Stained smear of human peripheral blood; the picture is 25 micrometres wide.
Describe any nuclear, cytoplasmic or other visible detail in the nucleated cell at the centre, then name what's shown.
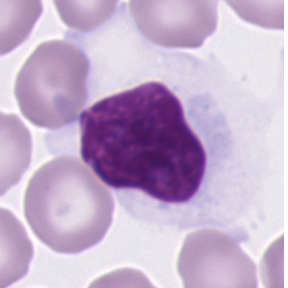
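The nucleus, about 12 by 10 micrometres, has an angular, irregular outline without separate lobes. It lies off-centre, toward the left side of the cell. Its chromatin is dark purple and coarsely clumped. A few fine purplish granules are scattered in the cytoplasm, mostly on the right side. This is a hairy cell.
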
